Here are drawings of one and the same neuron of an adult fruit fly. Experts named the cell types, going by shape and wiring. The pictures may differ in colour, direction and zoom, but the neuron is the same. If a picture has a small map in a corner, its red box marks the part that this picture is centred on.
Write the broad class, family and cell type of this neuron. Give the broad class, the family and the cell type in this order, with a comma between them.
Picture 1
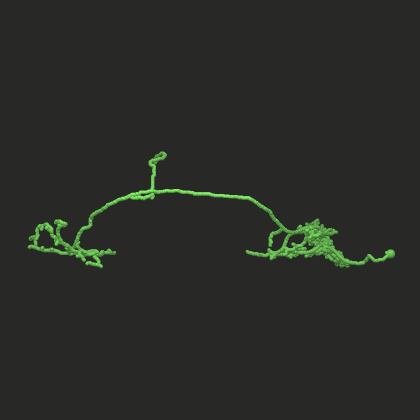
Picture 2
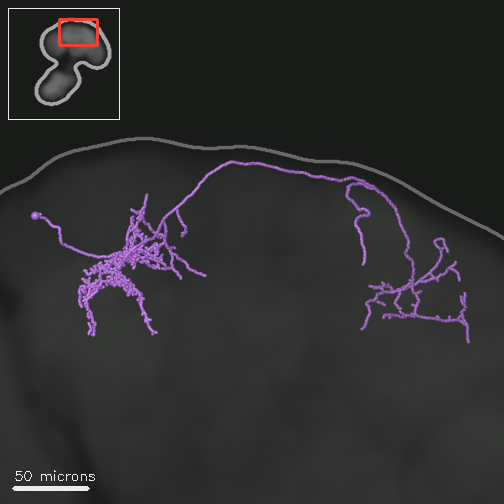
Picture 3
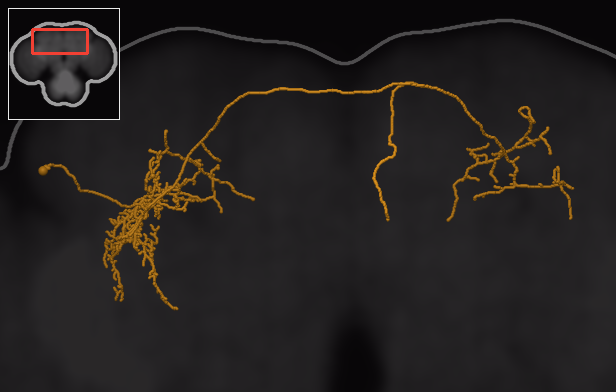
central-brain intrinsic neuron, hemilineage SLPal2, AVLP742m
